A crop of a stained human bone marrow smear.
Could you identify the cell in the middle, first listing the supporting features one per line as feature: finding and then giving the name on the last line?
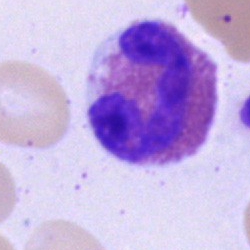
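Outline: roughly round
Nucleus: curved into a horseshoe, two thick ends
Thick parts: one at the top, one at lower left
Nucleoli: none visible
Name: eosinophil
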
